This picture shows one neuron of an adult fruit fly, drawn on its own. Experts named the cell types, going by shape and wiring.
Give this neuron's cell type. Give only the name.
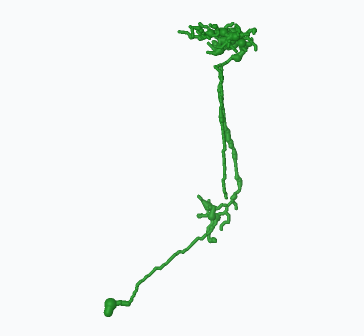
T4a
